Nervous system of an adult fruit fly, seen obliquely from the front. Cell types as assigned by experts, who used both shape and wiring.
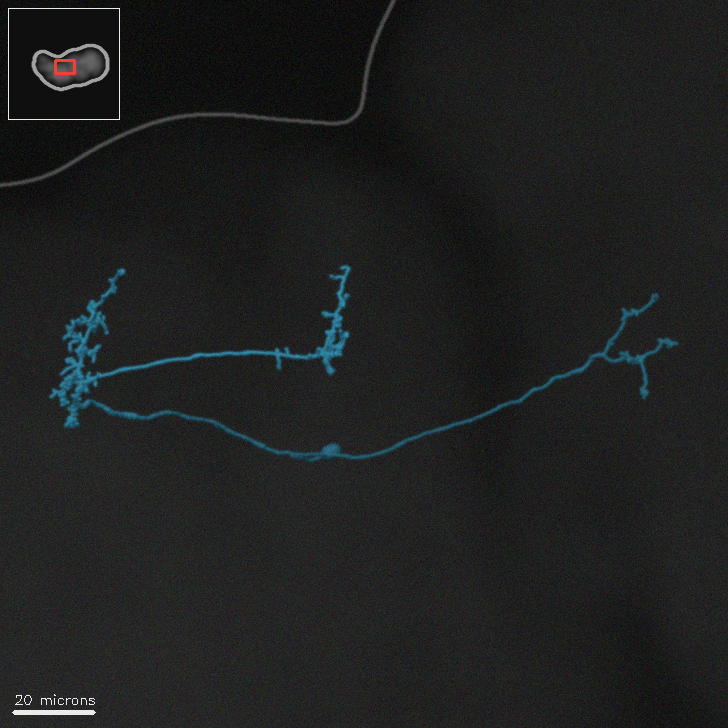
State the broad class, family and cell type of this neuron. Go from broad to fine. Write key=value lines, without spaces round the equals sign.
broad_class=visual projection neuron
family=LLPC
cell_type=LLPC2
